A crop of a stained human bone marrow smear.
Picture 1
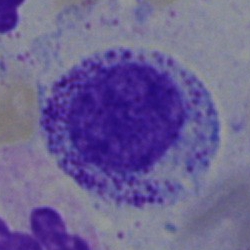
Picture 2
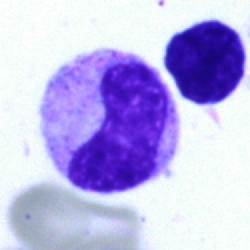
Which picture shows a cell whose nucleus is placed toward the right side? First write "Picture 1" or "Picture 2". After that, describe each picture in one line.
Picture 2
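What picture 1 shows: The rim of cytoplasm is wider on the lower right than on the upper left.
What picture 2 shows: The nucleus lies against the right side of the cell.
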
